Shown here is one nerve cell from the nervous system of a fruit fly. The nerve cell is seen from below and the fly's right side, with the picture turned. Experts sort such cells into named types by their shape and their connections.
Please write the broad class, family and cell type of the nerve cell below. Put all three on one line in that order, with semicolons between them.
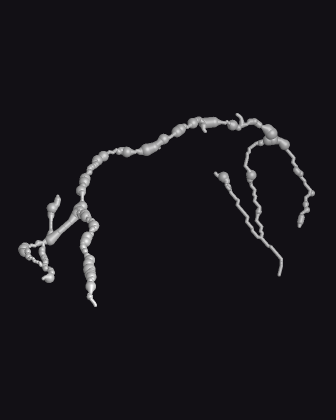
sensory neuron entering the nerve cord; class mechanosensory tactile; SNta41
